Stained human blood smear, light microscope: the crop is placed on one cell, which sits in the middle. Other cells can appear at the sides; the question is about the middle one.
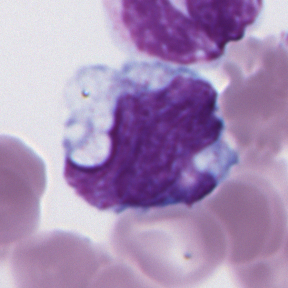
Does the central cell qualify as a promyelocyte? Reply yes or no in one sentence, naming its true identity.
No; rather than a promyelocyte, the cell at the center is a monocyte.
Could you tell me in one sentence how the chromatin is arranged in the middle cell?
Its chromatin is finely dispersed rather than coarsely clumped.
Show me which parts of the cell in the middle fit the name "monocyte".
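Start with the nucleus: it's curved and folded, with its open side toward the upper left.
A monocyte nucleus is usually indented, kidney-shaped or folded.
So the shape here goes with it.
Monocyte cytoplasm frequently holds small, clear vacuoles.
This cytoplasm has several clear vacuoles, which fits too. Beyond that, the cytoplasm is pale greyish blue and lies mostly on the upper-left side of the cell.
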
